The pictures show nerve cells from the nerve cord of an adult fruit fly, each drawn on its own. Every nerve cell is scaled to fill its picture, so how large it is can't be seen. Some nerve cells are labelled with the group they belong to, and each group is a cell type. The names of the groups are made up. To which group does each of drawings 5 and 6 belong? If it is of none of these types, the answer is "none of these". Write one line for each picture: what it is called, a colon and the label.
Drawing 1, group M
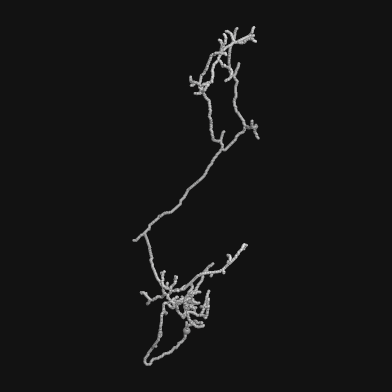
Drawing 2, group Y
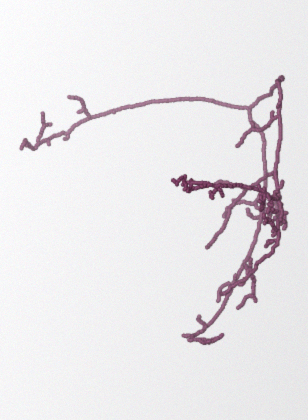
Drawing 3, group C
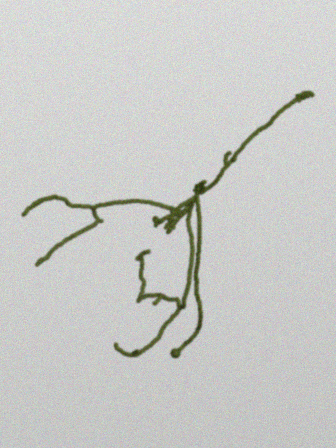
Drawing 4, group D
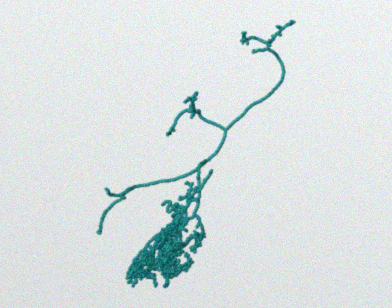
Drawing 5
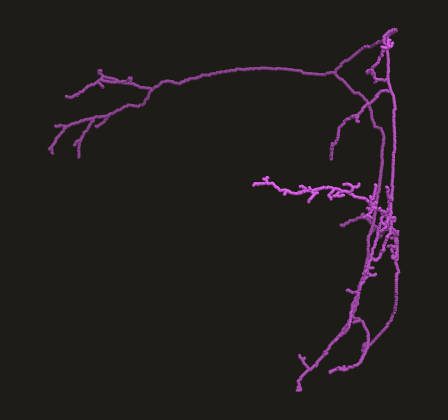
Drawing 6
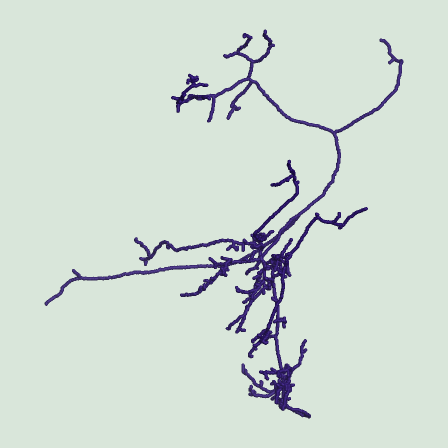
5: group Y
6: none of these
